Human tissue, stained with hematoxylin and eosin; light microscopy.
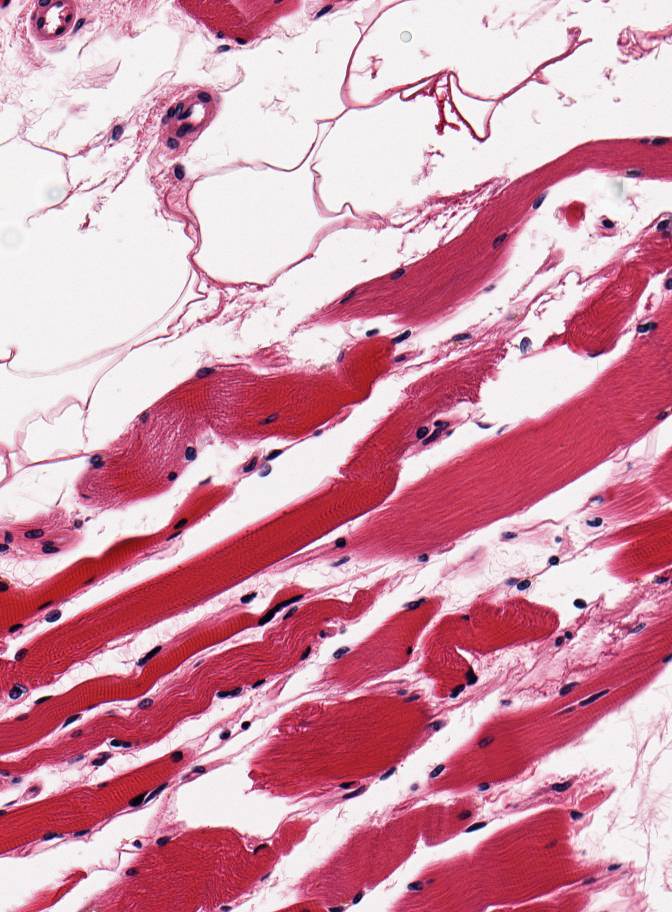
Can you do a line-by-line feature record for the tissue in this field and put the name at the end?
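Orientation: long fibres running diagonally, lower left toward upper right, across lower and right field
Striations: fine, regular cross-striations in several longitudinally cut fibres
Staining: deep pink-red cytoplasm with eosin
Spacing: wide empty clefts between many neighbouring fibres
Name: skeletal muscle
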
